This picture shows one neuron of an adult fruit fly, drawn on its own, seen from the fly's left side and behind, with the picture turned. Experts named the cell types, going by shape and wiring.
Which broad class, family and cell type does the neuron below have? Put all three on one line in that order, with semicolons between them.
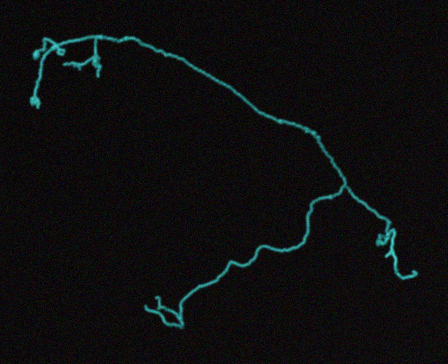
central-brain intrinsic neuron; class Kenyon Cell; KCab-s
